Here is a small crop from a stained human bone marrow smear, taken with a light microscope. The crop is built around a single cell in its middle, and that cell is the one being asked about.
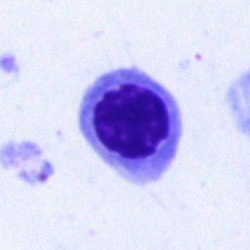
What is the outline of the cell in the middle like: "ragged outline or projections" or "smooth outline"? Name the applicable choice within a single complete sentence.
The edge of the cell is smooth and even.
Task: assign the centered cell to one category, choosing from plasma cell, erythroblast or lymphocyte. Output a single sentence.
What the crop centres on is an erythroblast.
